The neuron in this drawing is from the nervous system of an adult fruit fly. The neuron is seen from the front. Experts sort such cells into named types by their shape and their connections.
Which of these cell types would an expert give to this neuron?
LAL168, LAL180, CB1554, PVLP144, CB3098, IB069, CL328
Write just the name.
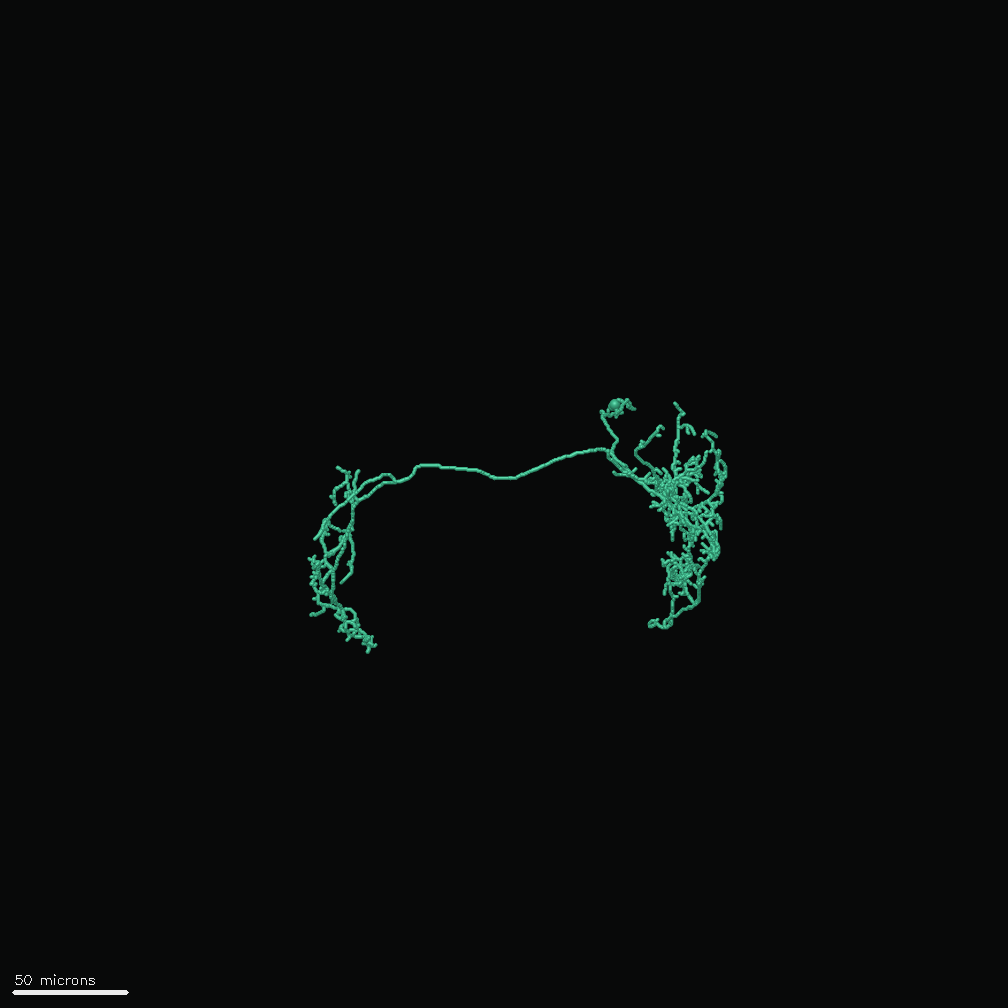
LAL168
